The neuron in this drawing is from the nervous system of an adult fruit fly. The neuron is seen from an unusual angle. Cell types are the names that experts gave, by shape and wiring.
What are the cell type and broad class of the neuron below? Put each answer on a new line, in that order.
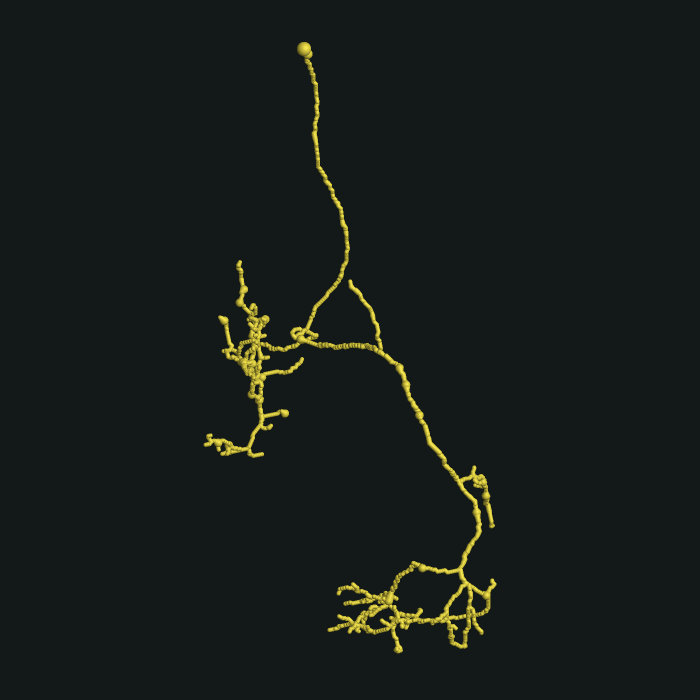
PS150
central-brain intrinsic neuron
